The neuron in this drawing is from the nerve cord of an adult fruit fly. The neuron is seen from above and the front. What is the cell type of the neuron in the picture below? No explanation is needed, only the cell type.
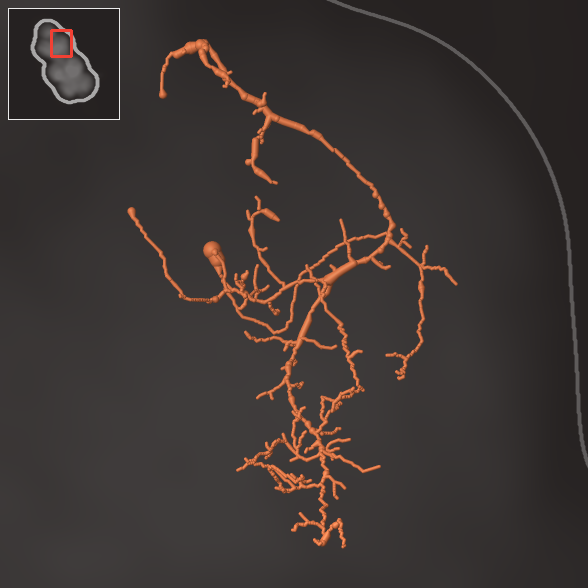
IN13A067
